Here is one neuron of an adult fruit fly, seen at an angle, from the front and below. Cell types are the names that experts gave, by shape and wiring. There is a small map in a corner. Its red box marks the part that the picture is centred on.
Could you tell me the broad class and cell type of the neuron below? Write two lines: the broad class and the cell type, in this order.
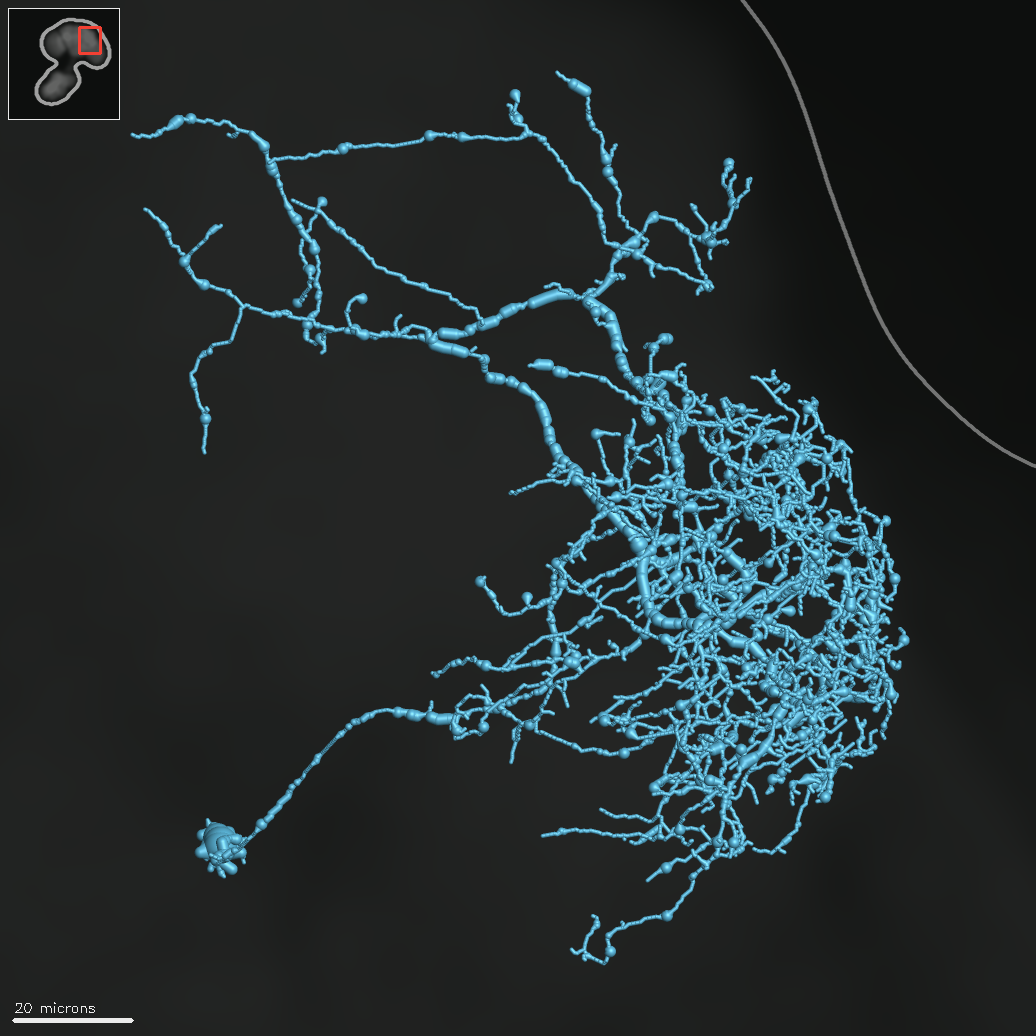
central-brain intrinsic neuron
AVLP565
